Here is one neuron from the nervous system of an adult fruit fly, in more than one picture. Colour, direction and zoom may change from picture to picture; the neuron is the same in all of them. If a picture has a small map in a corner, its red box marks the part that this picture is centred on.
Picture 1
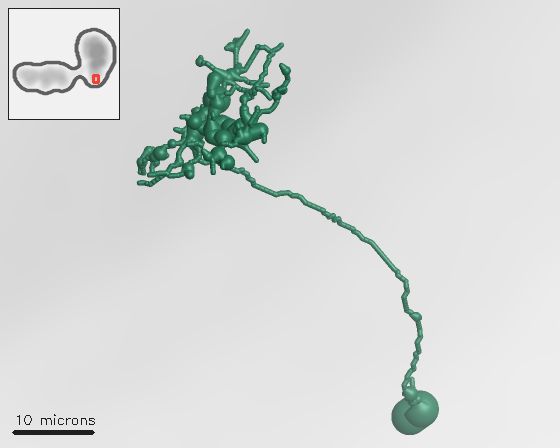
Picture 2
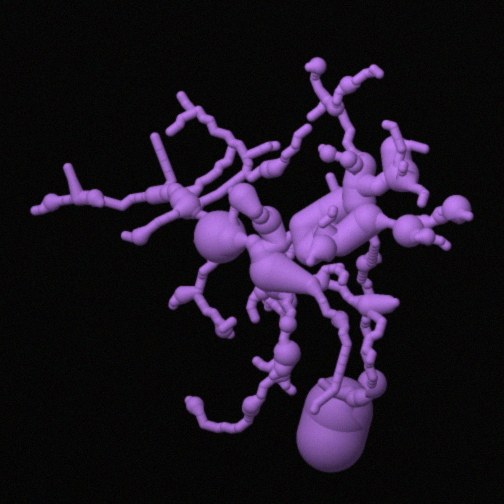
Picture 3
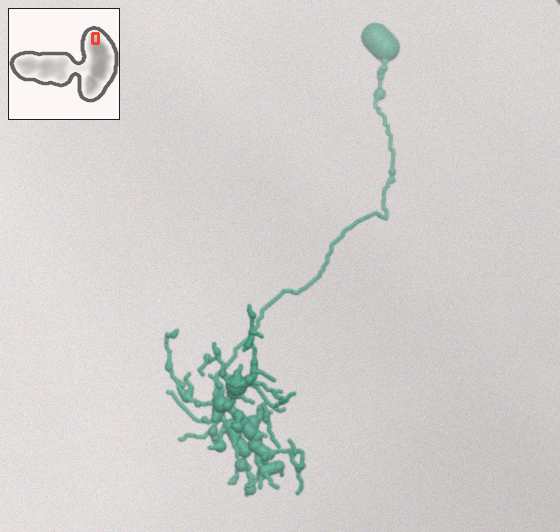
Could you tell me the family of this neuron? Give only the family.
Dm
